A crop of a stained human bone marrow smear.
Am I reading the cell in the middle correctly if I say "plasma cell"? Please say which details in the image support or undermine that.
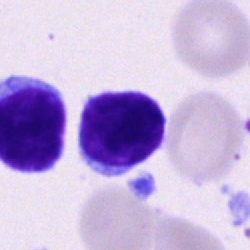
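Cytoplasm scant: a thin rim only, pale blue, widest at the lower left edge.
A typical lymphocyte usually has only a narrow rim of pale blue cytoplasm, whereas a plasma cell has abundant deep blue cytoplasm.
Verdict: lymphocyte, not plasma cell. Nucleus dense, dark purple; this would fit either name.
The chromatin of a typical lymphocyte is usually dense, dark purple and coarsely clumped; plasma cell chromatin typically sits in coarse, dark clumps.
No granules in the cytoplasm, in keeping with lymphocyte.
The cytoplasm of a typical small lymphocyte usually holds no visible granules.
No vacuoles; outline roughly round.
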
